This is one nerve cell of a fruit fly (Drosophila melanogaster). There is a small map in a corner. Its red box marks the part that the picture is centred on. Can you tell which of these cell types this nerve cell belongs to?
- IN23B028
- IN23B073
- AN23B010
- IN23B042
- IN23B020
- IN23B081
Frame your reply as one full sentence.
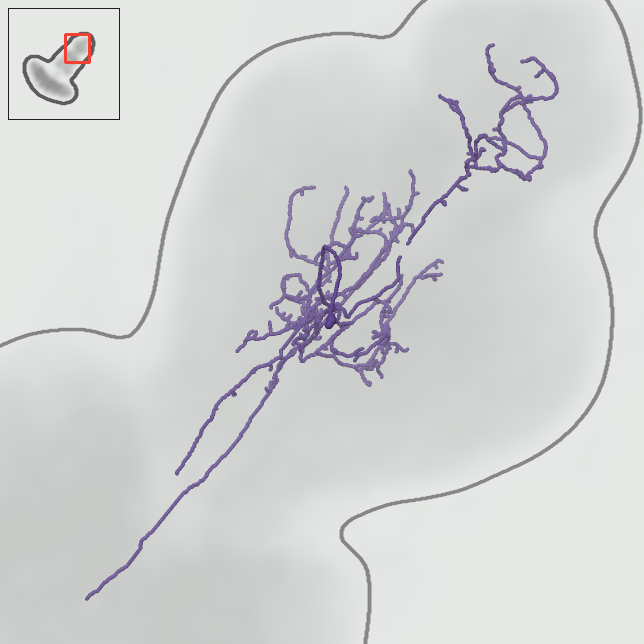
Under cell type classification, the nerve cell is IN23B042.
